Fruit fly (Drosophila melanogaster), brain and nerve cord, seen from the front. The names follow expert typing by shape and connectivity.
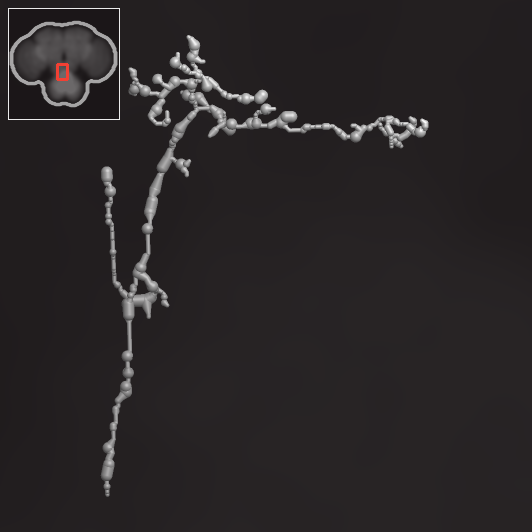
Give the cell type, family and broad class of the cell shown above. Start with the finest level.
LB3d; class gustatory; sensory neuron entering the brain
